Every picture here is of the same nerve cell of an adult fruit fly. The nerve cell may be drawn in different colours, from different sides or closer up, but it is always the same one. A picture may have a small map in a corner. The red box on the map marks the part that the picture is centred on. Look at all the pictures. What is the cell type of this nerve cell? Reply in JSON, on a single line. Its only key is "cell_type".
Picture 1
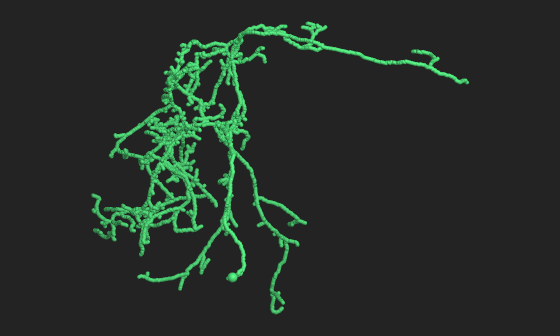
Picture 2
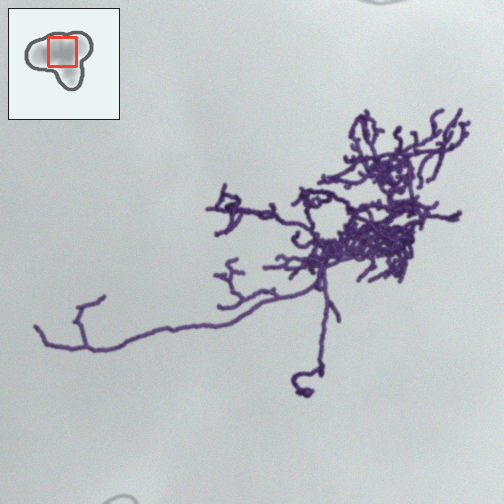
{"cell_type": "pC1_10a"}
